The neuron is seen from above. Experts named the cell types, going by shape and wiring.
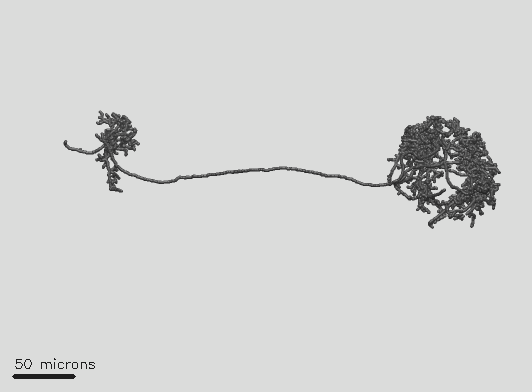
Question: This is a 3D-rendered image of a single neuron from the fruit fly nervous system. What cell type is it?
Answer: AVLP023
